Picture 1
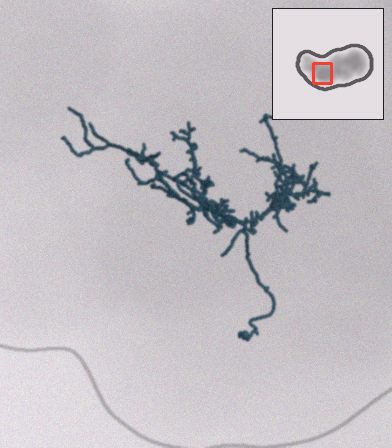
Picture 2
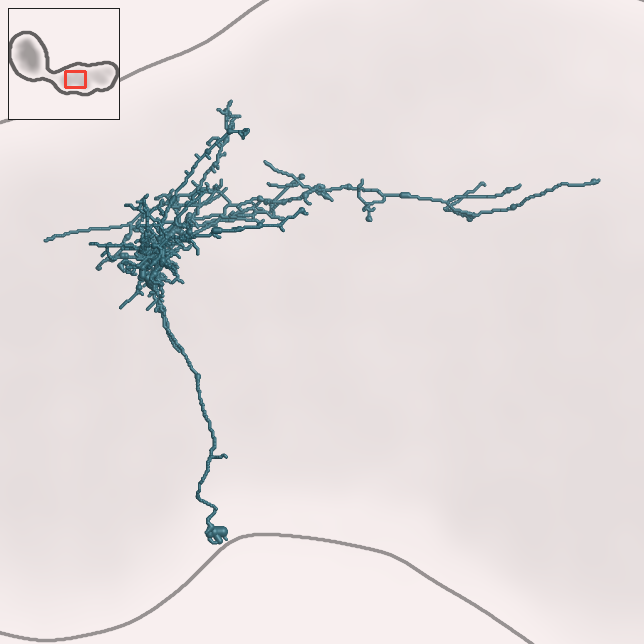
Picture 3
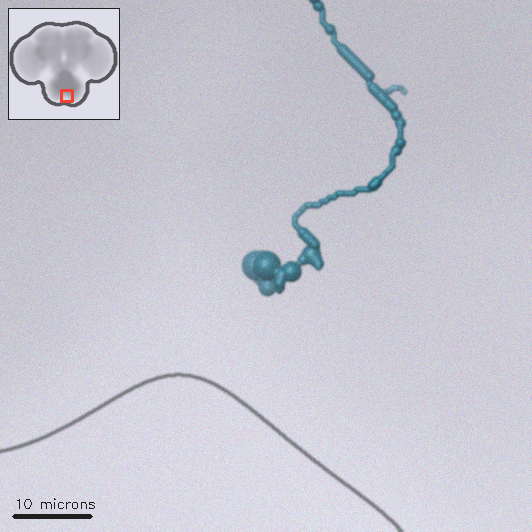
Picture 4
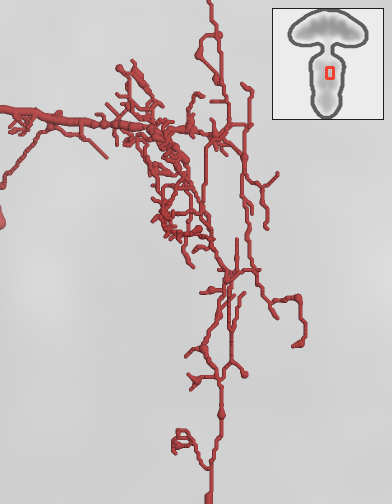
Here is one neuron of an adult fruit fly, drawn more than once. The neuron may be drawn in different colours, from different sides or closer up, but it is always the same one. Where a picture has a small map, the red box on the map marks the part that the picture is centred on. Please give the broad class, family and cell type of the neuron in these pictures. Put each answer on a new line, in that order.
nerve-cord intrinsic neuron
hemilineage 06B
IN06B025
